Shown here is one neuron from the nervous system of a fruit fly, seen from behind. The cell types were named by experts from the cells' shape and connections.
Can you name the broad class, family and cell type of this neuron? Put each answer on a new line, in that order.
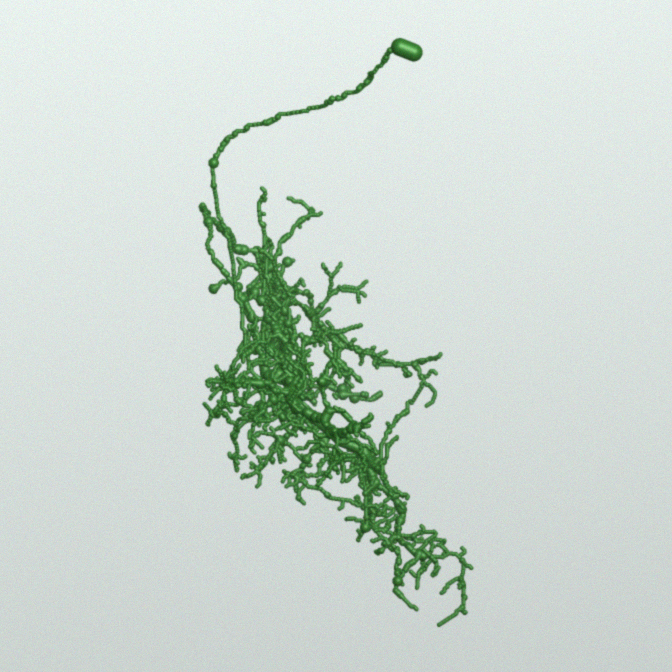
nerve-cord intrinsic neuron
hemilineage 23B
IN23B013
